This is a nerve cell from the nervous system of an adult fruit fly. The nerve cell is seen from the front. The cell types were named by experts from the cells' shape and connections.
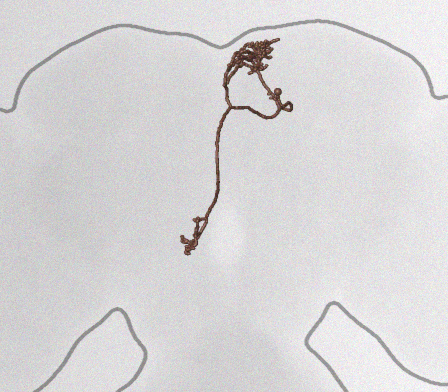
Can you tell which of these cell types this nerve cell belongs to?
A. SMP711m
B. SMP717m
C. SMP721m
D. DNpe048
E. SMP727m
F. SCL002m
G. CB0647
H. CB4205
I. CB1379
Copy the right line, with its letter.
I. CB1379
